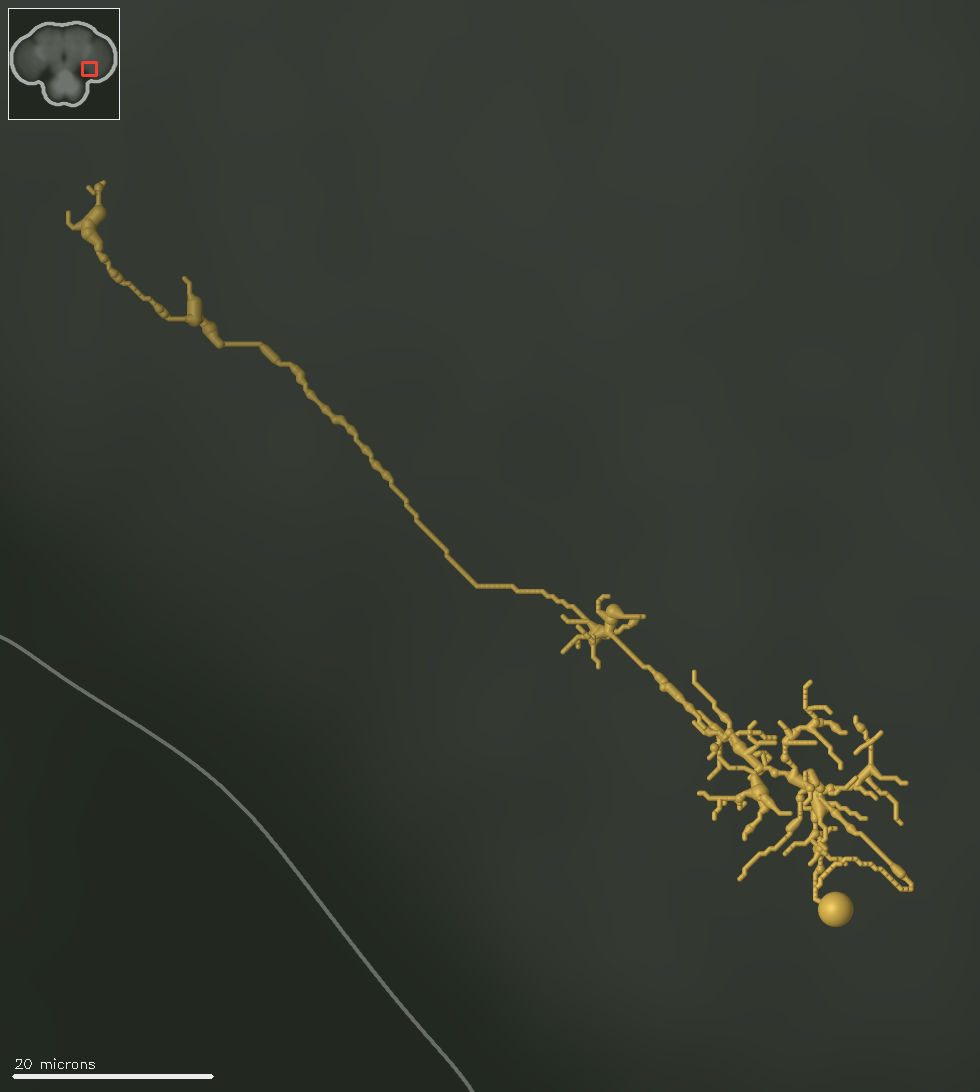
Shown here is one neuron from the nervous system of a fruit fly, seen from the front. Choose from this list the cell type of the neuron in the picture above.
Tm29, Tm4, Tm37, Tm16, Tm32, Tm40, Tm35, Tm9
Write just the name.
Tm4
